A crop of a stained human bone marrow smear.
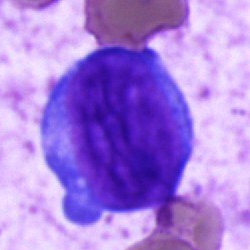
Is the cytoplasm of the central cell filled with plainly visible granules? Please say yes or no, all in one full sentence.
No, there is no granule to be seen in the cell's cytoplasm.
